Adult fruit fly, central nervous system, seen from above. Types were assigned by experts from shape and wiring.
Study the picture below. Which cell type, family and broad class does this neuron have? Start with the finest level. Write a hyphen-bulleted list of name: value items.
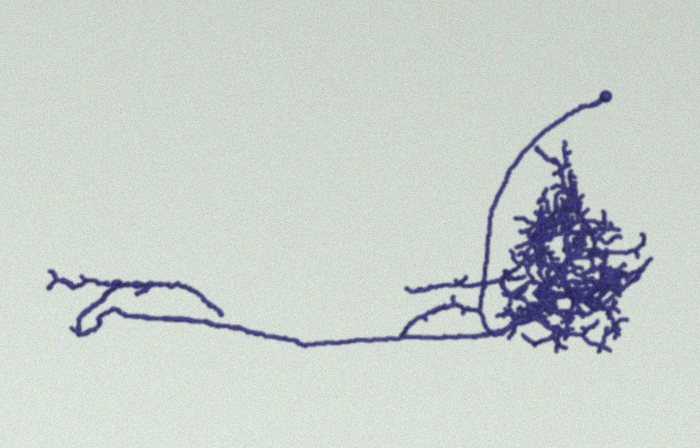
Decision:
- cell type: CB3544
- family: hemilineage VLPa2
- broad class: central-brain intrinsic neuron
